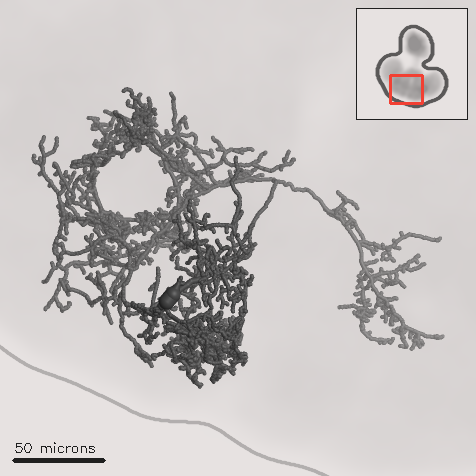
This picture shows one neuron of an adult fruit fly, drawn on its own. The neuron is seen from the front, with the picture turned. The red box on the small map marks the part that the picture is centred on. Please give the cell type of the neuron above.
CRE021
